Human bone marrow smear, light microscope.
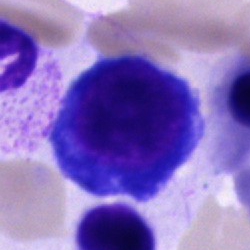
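Proerythroblast, the central cell in this stained bone marrow smear. Notice its dark purple chromatin: finely textured, with no coarse clumps. Its cytoplasm is deep blue and shows no granules. Pressed against its left side is another cell, filled with pinkish-purple granules.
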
